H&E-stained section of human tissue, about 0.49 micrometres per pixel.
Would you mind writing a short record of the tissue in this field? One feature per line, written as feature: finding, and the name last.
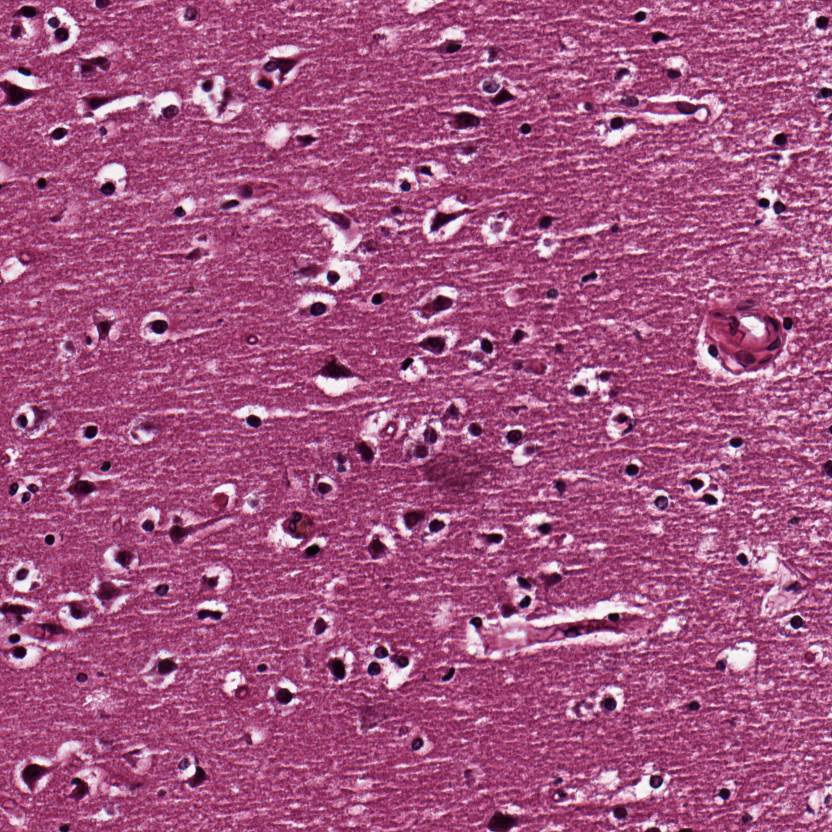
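Matrix: look for fine fibrillary streaks running mainly horizontally across the field
Cells: mostly small, round, dark-staining nuclei with little visible cytoplasm
Vessel: small and rounded with a thick pink wall, at the right edge a little above the middle
Epithelium and glands: none anywhere in the field
Name: cerebral cortex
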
